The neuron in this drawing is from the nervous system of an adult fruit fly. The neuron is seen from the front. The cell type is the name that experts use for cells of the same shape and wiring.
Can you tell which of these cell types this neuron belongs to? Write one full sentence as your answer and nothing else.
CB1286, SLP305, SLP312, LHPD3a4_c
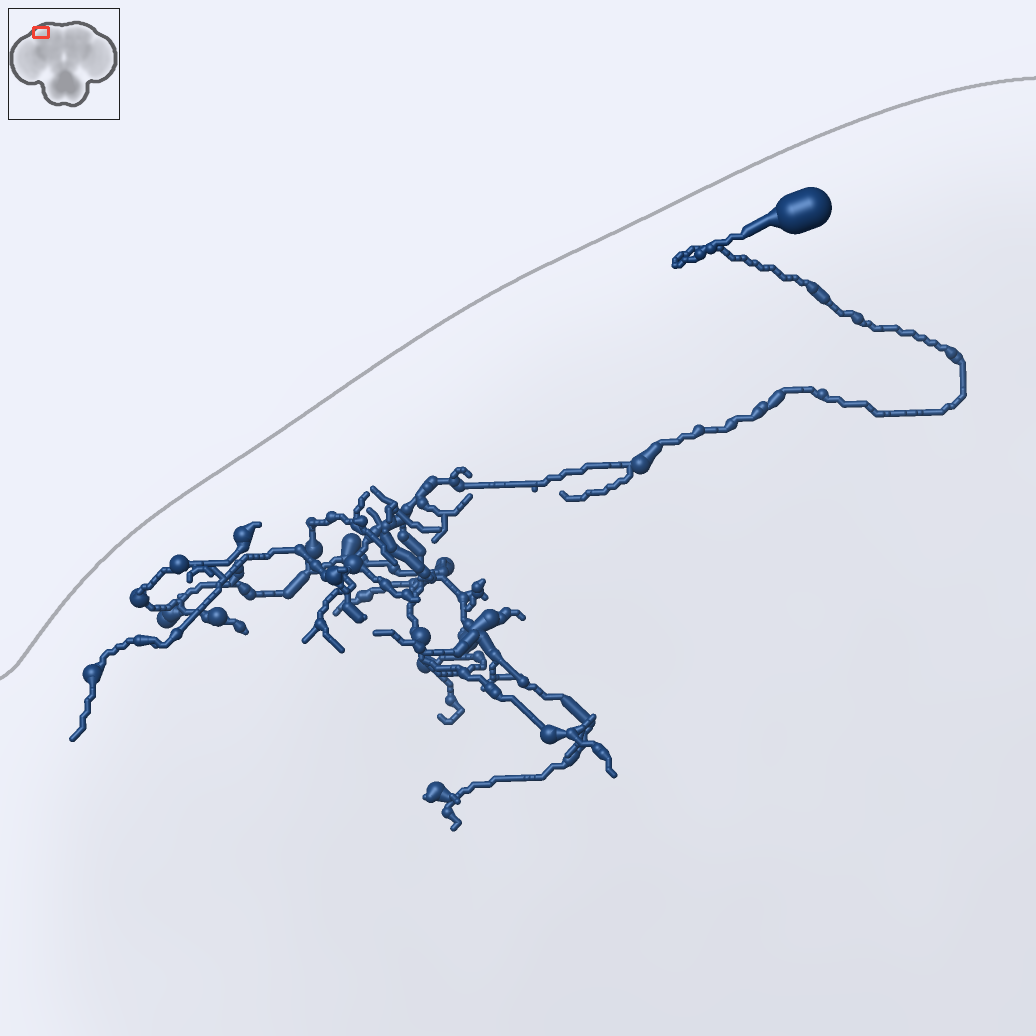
It is to cell type LHPD3a4_c that the neuron belongs.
